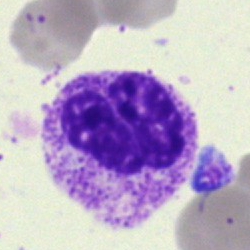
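Segmented neutrophil in the middle of the field, roughly round in outline. Its chromatin is dark purple and coarsely clumped, with small pale gaps, and there's no distinct nucleolus to see. The cytoplasm's a pale lilac-pink and sits in a wider band below the nucleus than above it.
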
